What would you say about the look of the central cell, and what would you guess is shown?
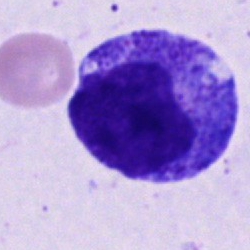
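Outline first: round, with a smooth edge and no projections. Next, the nucleus: large, lying off-centre toward the lower left, its chromatin dark purple and dense. Then the cytoplasm: a pale, clear area at the upper left beside the nucleus. Last, the name: promyelocyte.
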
